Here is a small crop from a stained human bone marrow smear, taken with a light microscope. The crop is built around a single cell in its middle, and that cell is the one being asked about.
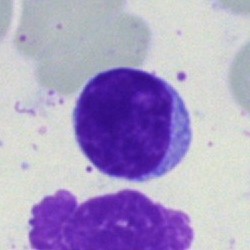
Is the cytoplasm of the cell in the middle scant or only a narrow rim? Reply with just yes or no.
Yes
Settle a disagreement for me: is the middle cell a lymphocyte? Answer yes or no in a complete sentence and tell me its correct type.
Yes, the cell at the middle of the field is to be classed as a lymphocyte.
